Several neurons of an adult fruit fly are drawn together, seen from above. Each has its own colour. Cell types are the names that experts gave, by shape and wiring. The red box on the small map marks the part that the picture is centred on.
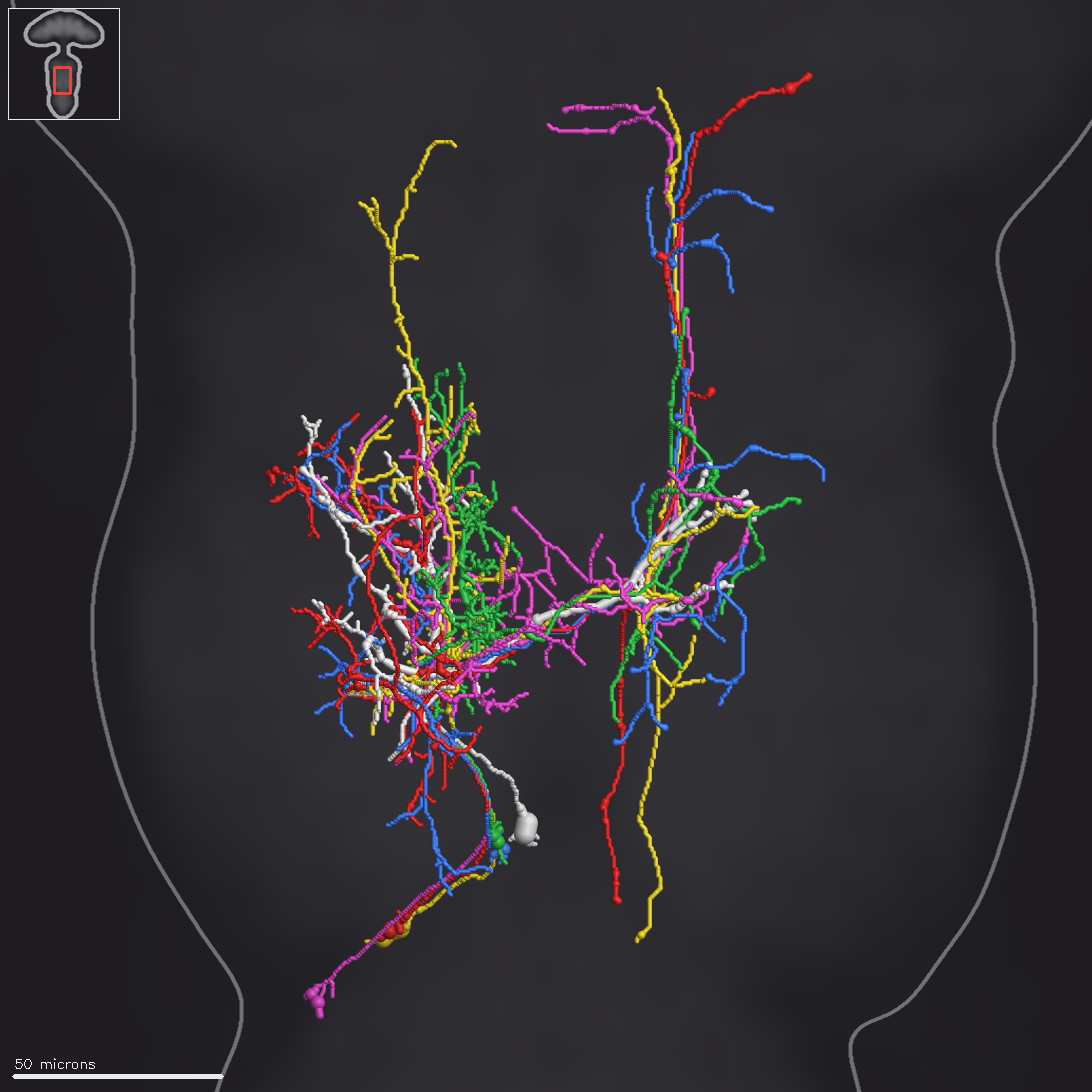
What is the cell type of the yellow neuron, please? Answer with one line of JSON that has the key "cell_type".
{"cell_type": "IN06A116"}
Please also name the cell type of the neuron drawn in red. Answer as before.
{"cell_type": "IN06A057"}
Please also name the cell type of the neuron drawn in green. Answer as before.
{"cell_type": "IN06A096"}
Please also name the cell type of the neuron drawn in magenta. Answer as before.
{"cell_type": "IN06A088"}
